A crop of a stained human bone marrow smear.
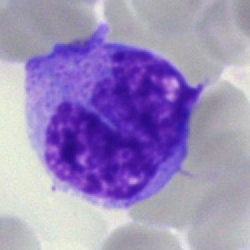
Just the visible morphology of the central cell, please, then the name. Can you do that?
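An irregular outline bears a small pointed projection at the right edge. A thin pale groove runs diagonally into the nucleus from its upper left toward its centre. Fine purplish specks dot the upper left cytoplasm; no clear vacuoles are seen. It is a monocyte.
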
